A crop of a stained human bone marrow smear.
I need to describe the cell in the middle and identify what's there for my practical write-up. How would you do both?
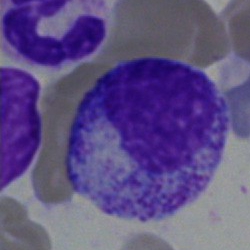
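Start with the outline: round and smooth. The nucleus sits off-centre, toward the upper right of the cell. You'll see many purple granules scattered through the cytoplasm. On the nucleus's lower left lies a pale, granule-poor zone. This cell is a myelocyte.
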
